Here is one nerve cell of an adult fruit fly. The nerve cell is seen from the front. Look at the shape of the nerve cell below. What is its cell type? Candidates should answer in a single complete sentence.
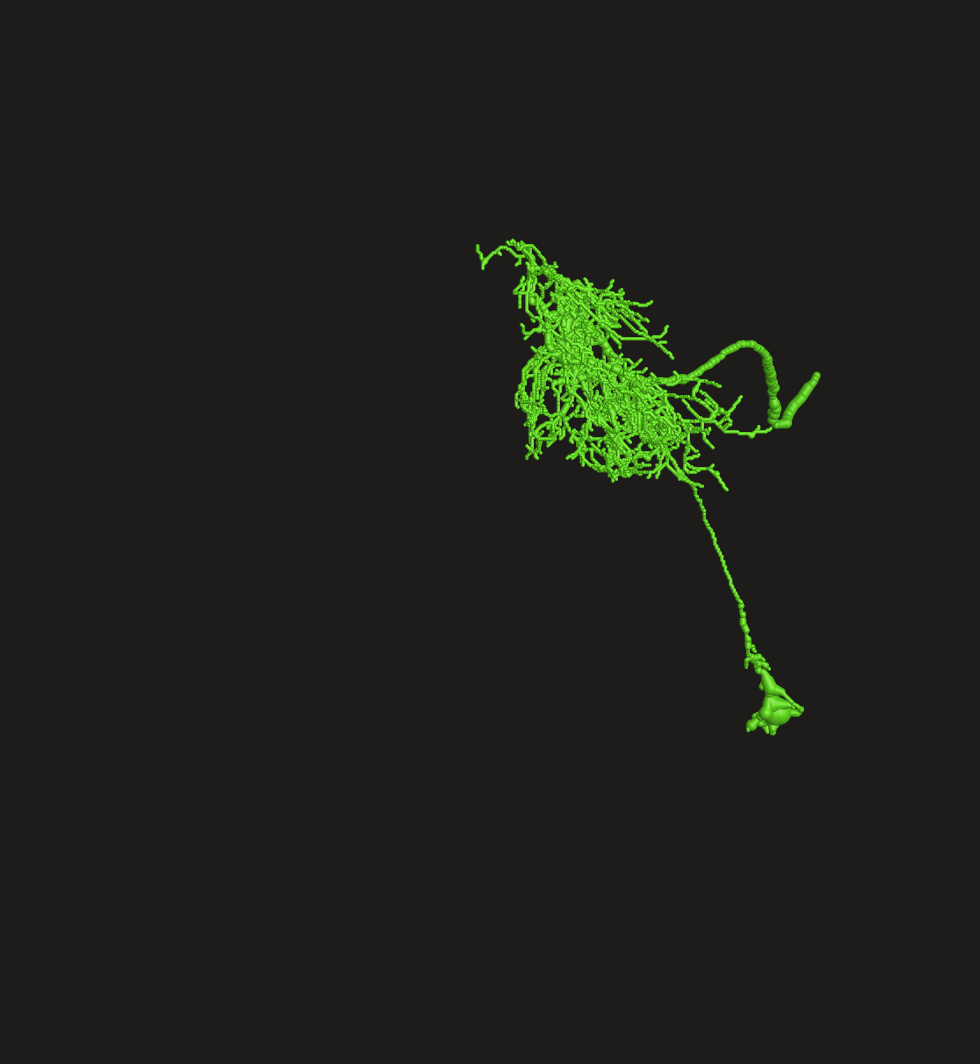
This neuron belongs to the cell type MNhm03.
